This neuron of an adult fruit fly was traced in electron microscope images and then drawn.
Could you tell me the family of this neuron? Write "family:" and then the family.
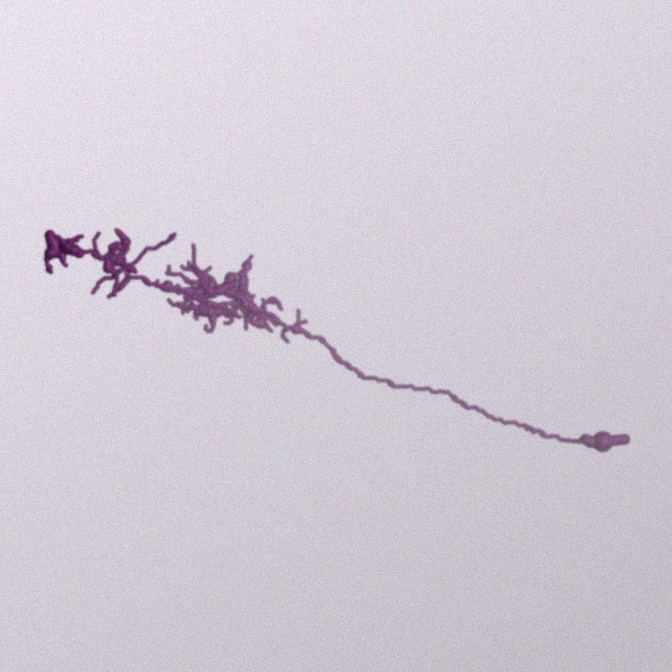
family: Mi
